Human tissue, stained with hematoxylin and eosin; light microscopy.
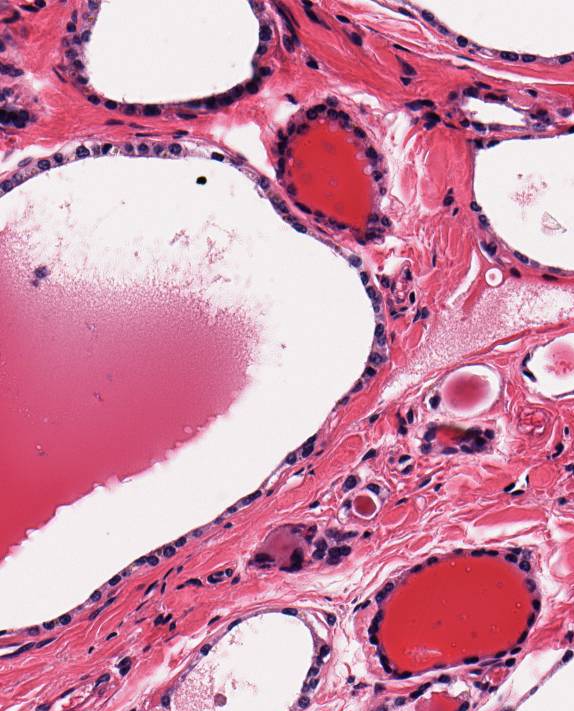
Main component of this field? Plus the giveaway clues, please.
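Answer: thyroid follicle. Check the spaces: rounded, of widely varying size, each lined by a single layer of flattened to cuboidal cells with small dark round nuclei. Check the contents: the smaller spaces at upper centre and lower right hold homogeneous deep red-pink material.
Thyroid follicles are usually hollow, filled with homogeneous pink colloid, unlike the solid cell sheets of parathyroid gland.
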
